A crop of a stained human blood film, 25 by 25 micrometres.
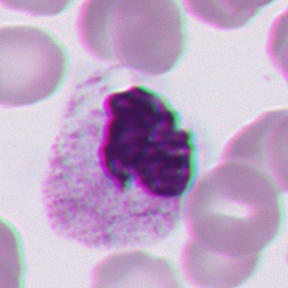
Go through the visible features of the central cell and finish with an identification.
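Nucleus placed toward the upper right of the cell. Chromatin dense, dark purple, coarsely clumped. Cytoplasm plentiful, pale pink rather than blue. Fine pink-violet granules scattered throughout the cytoplasm. Segmented neutrophil.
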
